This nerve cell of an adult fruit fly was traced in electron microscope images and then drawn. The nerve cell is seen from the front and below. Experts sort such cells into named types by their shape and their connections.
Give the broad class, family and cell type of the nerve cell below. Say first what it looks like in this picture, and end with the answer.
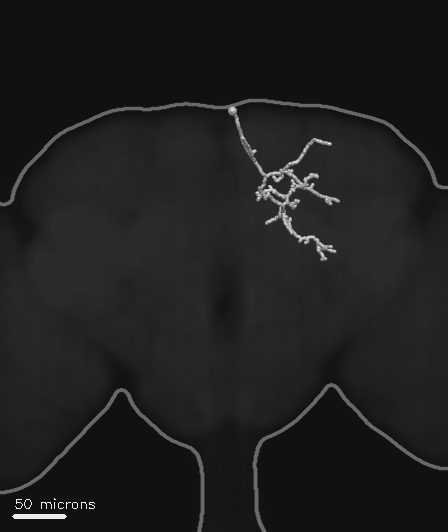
The cell body is at the top of the picture. From top to bottom in the picture it spans about 150 microns. It is a central-brain intrinsic neuron. Its family is hemilineage SMPad2. The cell type is CB1368.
